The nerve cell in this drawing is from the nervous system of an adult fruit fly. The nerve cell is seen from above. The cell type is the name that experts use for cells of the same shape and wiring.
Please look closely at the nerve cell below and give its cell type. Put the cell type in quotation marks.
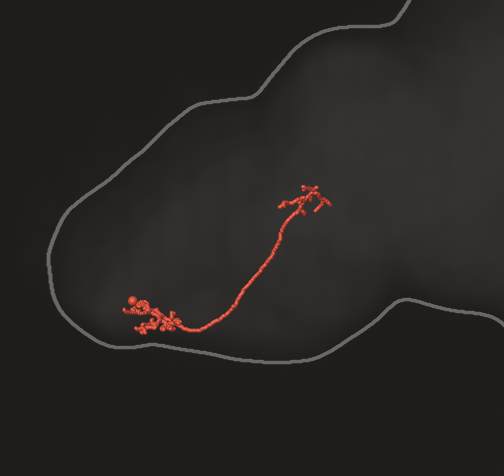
"TmY21"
